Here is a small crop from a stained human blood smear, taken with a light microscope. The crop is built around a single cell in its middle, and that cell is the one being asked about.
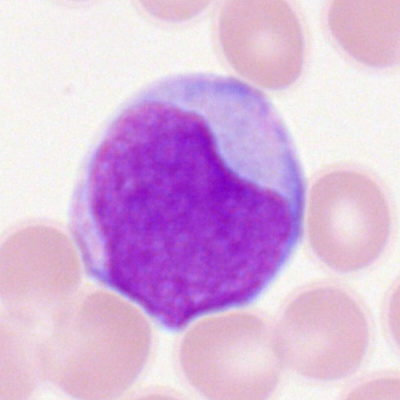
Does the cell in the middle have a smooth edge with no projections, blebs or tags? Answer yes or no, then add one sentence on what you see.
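Yes. The cell outline is roughly round and smooth.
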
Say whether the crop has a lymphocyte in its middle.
no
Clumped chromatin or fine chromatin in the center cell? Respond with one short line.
The chromatin remains finely textured, with no coarse clumps to speak of.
